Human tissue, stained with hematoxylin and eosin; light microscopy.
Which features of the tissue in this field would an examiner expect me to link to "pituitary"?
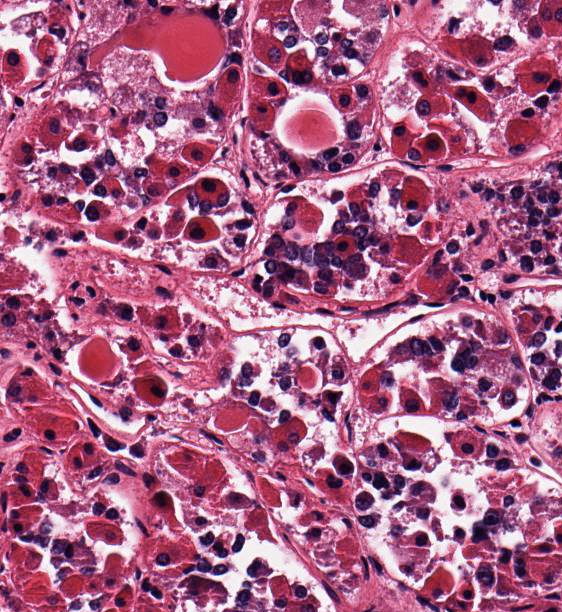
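This is pituitary.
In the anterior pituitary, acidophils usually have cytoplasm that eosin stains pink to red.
That matches the many cells here with abundant, intensely eosinophilic red cytoplasm.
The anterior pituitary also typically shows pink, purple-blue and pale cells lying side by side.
Here, cells with pale, scant or faintly purple cytoplasm are mixed in among the red ones. Neither for nor against it: several round, homogeneous pink globules in the nests, at top left and upper centre, and scant stroma of delicate thin septa between nests.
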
